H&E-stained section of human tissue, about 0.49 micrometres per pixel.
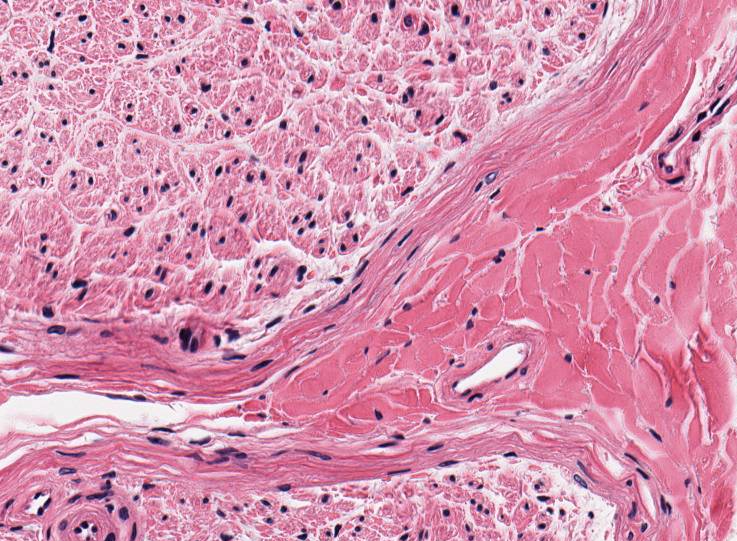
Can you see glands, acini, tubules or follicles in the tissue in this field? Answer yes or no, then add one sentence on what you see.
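No. No epithelium, glands or fat cells are present anywhere in the field.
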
